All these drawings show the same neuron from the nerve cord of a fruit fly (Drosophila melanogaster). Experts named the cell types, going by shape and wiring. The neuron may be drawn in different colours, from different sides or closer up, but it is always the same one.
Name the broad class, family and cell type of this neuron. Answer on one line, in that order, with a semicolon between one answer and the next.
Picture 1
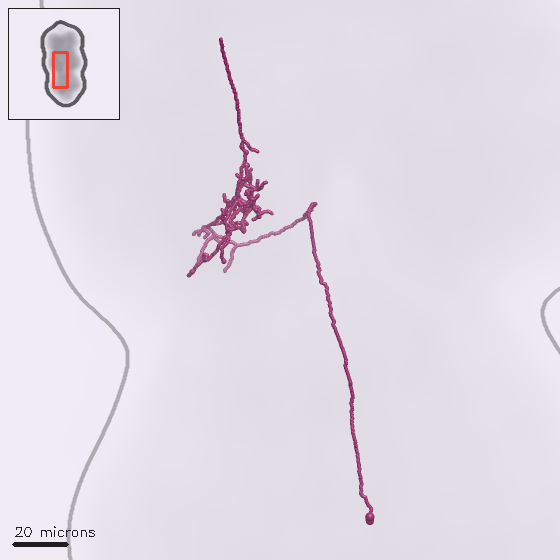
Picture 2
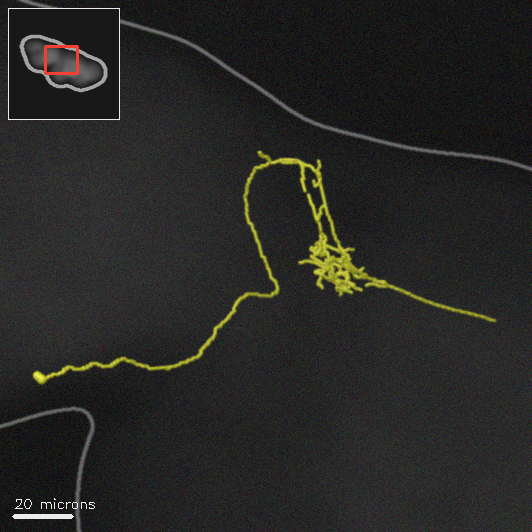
nerve-cord intrinsic neuron; hemilineage 02A; IN02A065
